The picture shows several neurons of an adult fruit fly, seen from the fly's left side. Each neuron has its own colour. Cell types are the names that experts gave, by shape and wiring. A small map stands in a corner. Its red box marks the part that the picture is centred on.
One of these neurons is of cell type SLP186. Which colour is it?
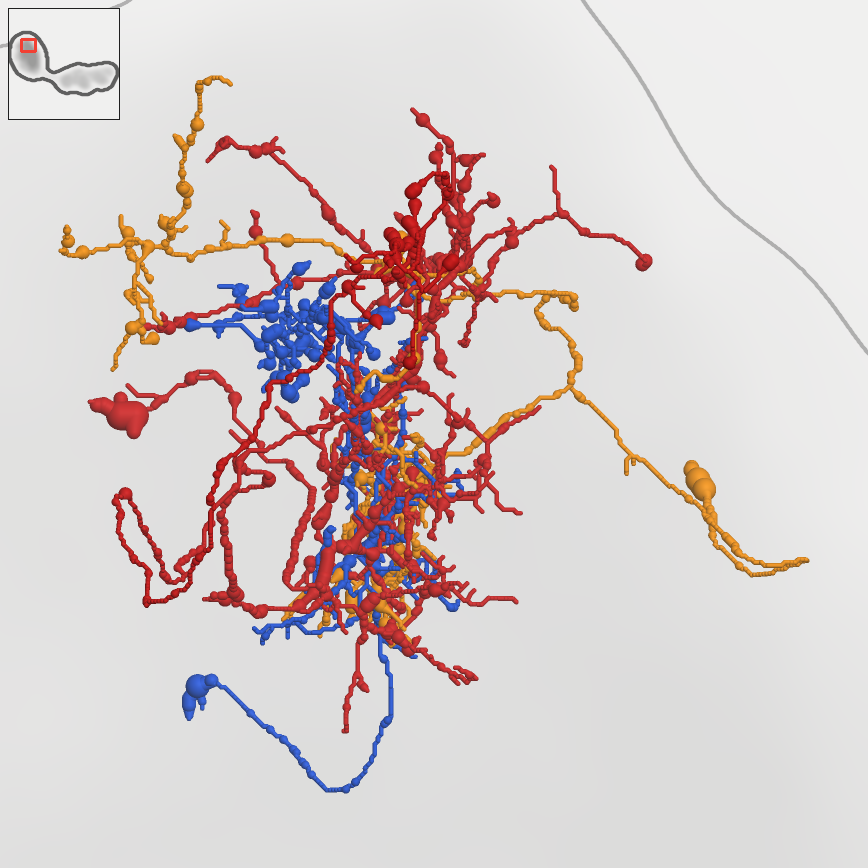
blue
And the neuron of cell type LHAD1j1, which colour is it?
red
